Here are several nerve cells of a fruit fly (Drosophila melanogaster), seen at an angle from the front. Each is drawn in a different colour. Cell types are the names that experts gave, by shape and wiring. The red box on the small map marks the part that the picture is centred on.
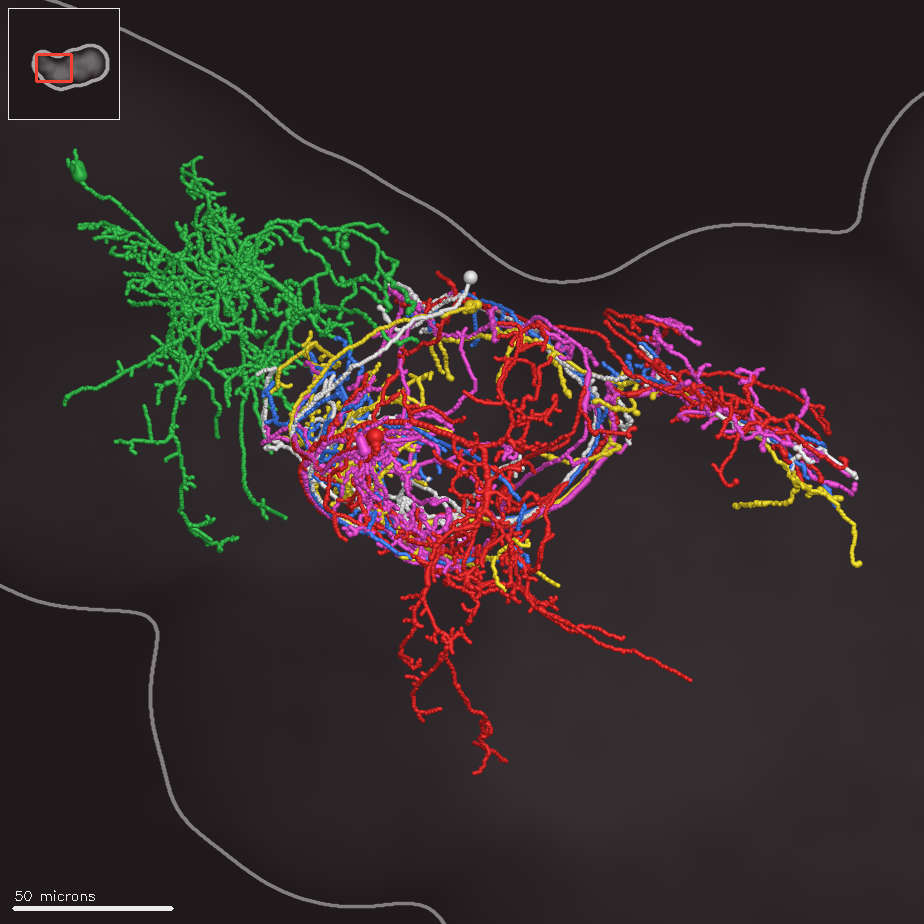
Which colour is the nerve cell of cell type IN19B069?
blue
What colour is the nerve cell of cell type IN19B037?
magenta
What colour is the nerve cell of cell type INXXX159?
green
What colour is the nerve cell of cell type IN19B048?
yellow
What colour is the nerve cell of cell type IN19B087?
white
